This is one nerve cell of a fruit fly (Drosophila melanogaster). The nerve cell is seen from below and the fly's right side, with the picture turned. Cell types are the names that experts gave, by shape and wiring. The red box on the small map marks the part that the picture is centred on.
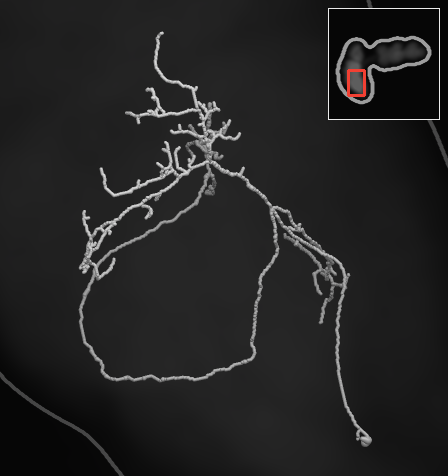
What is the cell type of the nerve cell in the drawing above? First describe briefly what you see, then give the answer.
It lies in the brain. Dozens of branch ends can be seen. This is a central-brain intrinsic neuron. Its cell type is CL253.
